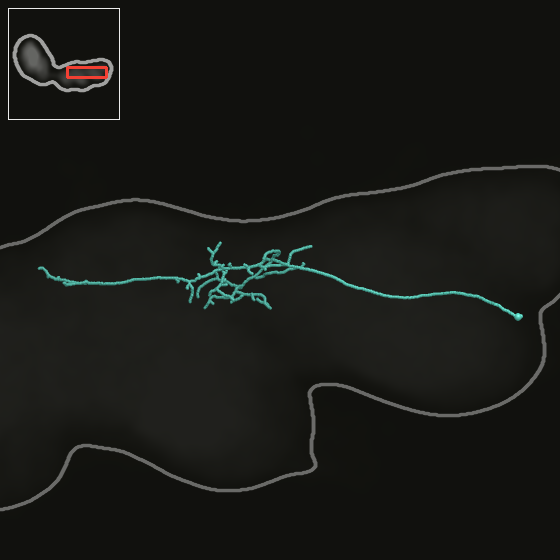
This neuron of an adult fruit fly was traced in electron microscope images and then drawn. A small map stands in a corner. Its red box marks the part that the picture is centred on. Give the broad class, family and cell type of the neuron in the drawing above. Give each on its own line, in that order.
nerve-cord intrinsic neuron
hemilineage 06A
IN06A138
